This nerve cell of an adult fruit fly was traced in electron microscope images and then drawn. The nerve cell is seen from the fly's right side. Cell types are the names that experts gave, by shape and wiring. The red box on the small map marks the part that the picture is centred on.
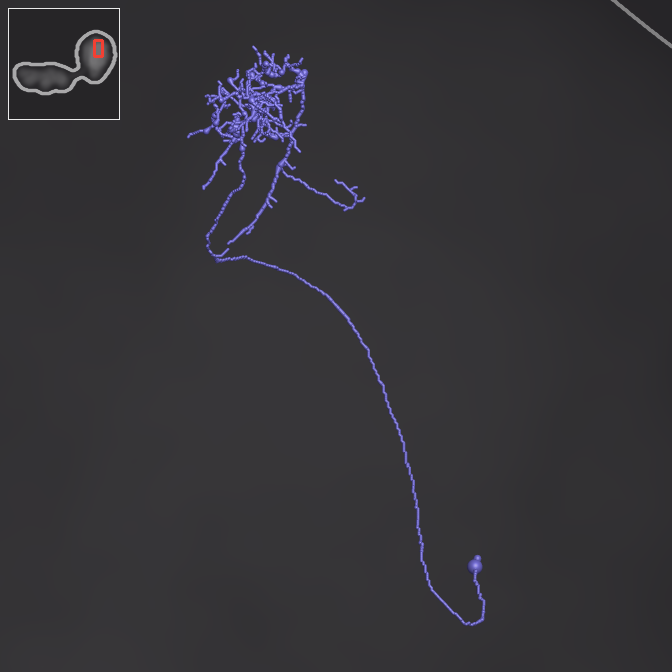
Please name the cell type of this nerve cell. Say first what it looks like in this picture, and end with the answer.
Dozens of branch ends can be seen. In this view it is taller than it is wide. This is a central-brain intrinsic neuron. Its cell type is CB1685.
